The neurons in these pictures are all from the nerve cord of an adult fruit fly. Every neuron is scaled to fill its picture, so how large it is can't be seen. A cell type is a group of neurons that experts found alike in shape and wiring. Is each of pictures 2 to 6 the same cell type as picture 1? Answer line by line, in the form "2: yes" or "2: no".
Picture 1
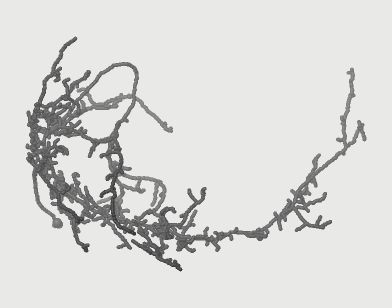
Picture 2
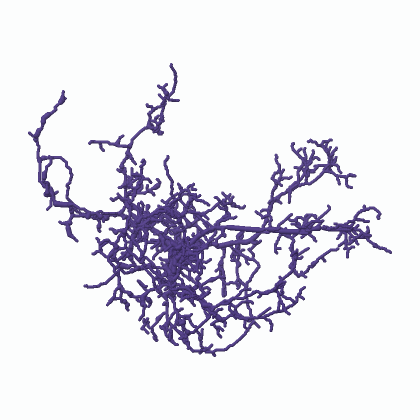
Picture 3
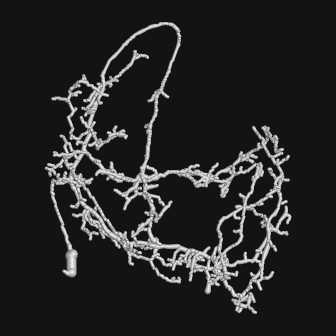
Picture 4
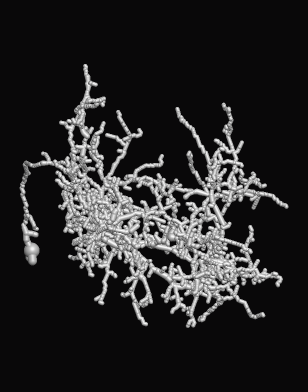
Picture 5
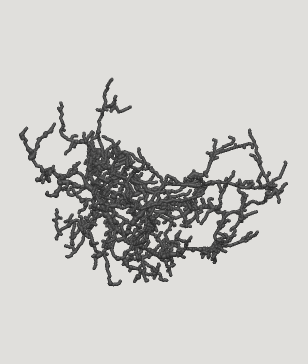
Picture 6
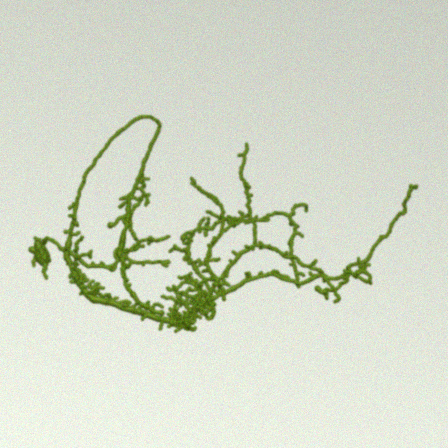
2: no
3: yes
4: no
5: no
6: yes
